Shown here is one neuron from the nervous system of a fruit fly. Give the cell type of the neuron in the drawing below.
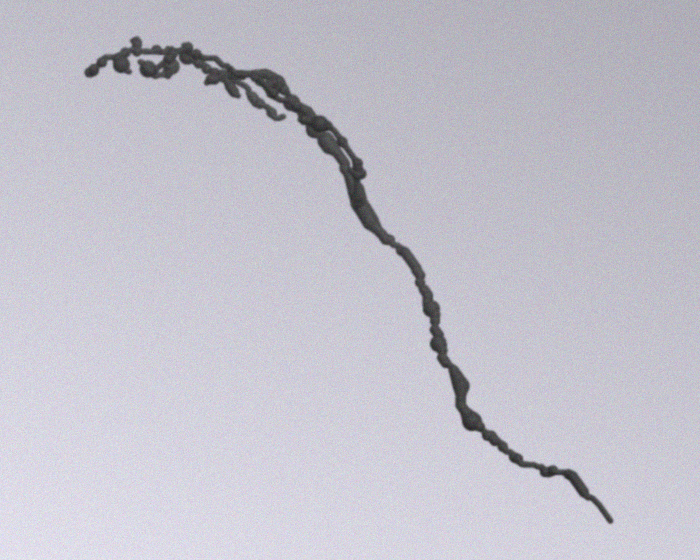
SNta35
